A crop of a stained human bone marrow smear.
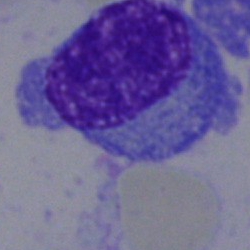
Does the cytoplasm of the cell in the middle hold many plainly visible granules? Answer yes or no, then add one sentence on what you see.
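No. No distinct granules can be seen in the cytoplasm.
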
